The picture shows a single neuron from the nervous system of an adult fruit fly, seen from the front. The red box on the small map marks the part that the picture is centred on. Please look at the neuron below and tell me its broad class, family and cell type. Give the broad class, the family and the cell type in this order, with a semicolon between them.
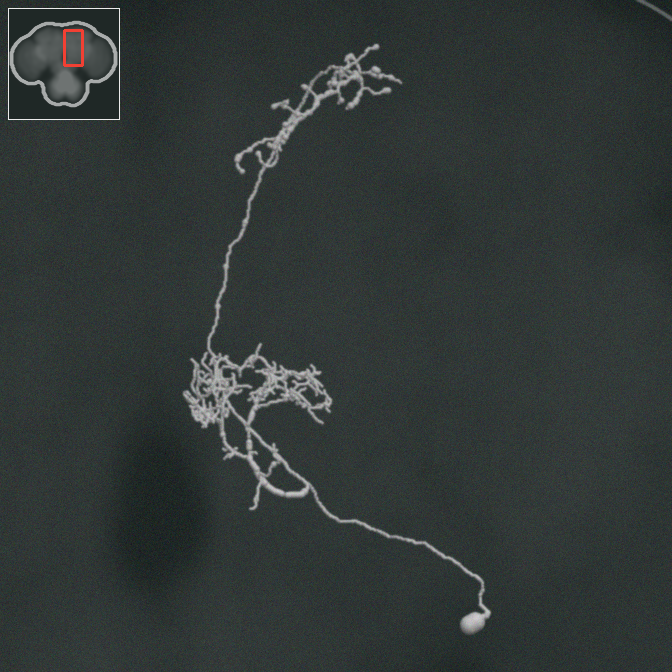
central-brain intrinsic neuron; hemilineage ALlv1; M_lvPNm26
